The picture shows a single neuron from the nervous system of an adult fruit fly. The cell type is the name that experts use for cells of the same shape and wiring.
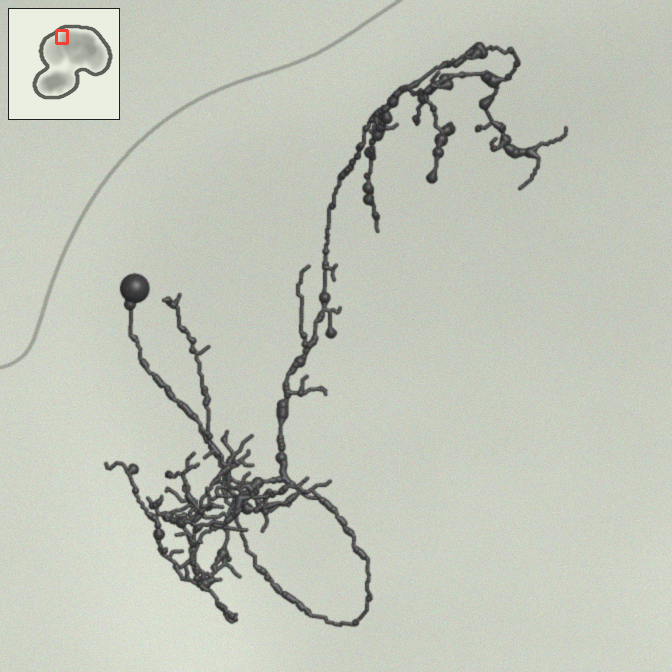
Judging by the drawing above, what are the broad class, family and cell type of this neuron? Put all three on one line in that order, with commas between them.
central-brain intrinsic neuron, hemilineage LHl1, LHAV4d1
